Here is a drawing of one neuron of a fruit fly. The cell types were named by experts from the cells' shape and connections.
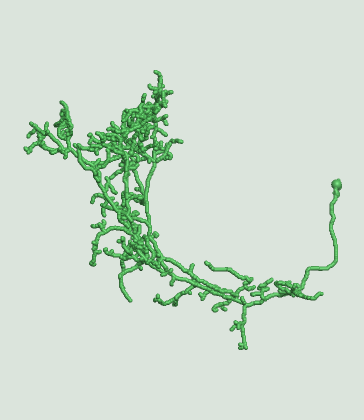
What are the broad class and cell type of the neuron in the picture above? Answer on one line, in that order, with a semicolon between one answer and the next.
central-brain intrinsic neuron; SLP437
